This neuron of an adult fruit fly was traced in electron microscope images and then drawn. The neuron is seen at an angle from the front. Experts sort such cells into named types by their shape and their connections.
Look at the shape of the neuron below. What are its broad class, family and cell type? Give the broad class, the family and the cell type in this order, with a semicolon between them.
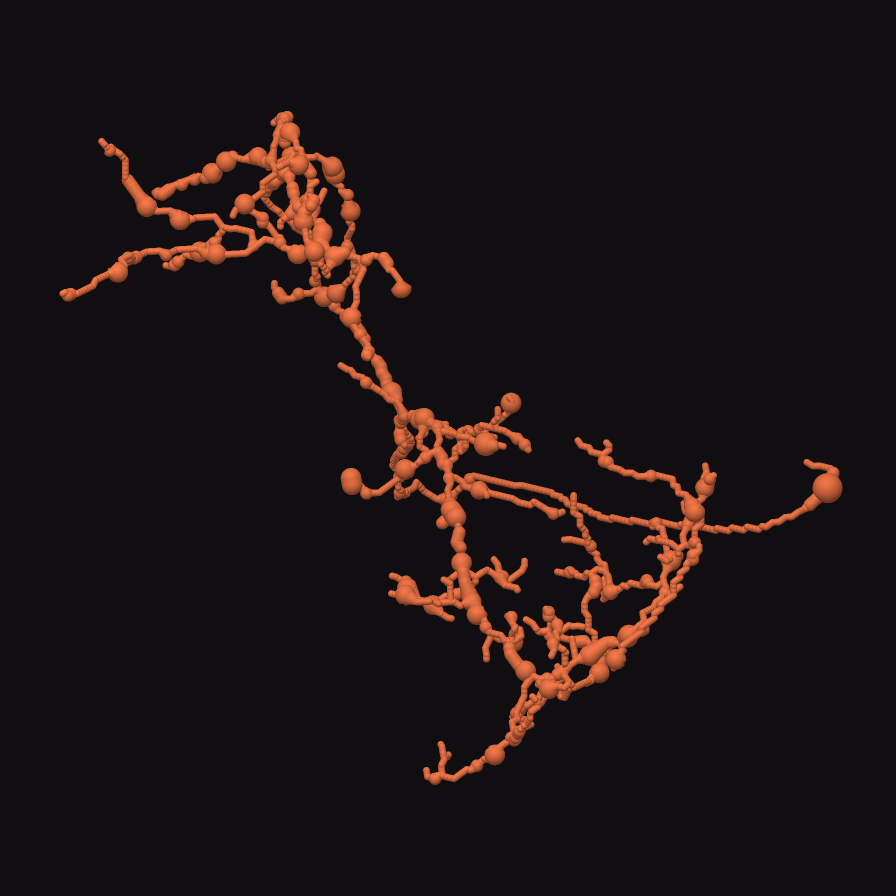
central-brain intrinsic neuron; hemilineage SLPp&v1_posterior; LHPV4b4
